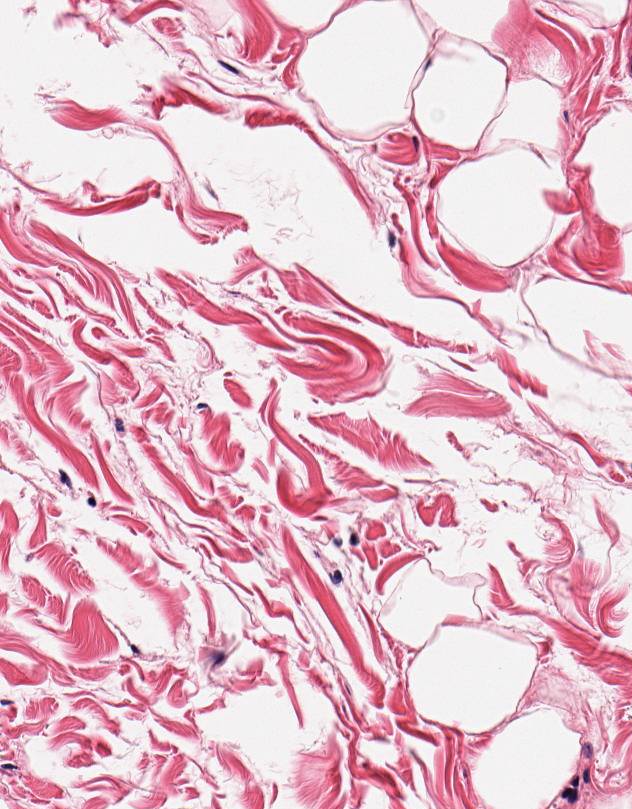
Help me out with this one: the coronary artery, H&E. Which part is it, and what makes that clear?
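It's the tunica adventitia. Its thick, wavy collagen bundles stain bright pink, the main band running diagonally, upper left to lower right.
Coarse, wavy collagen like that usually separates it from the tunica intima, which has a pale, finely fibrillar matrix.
Adipocyte clusters, large empty polygonal spaces with thin pink walls, sit at upper and lower right.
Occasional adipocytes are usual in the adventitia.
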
